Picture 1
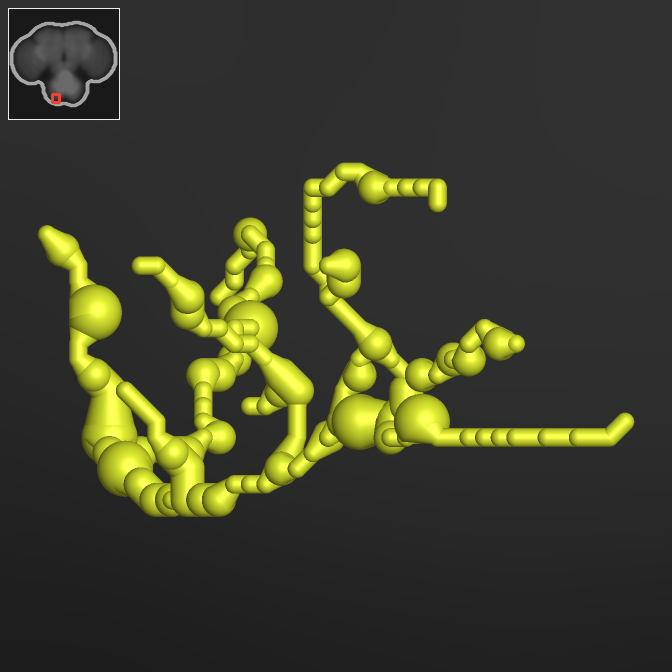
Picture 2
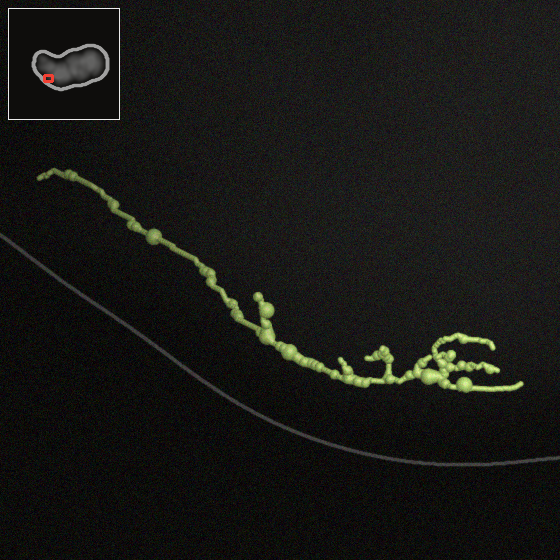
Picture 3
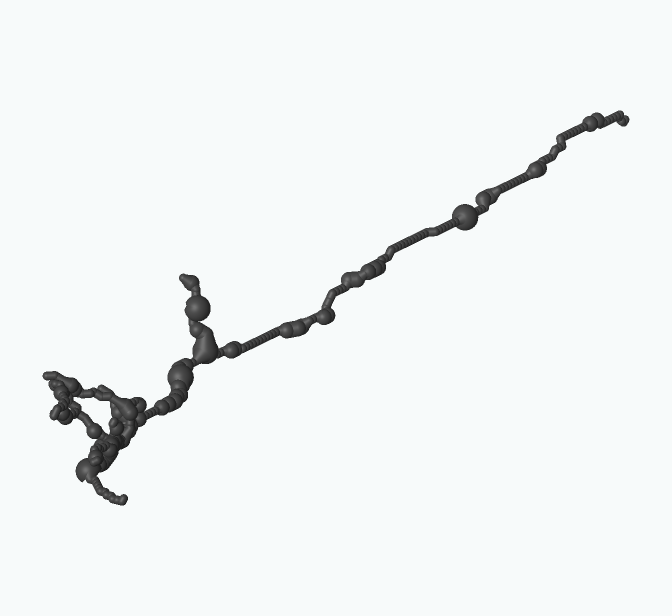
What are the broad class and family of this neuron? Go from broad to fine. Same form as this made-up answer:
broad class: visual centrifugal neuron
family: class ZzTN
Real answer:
broad class: sensory neuron entering the nerve cord
family: class mechanosensory tactile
